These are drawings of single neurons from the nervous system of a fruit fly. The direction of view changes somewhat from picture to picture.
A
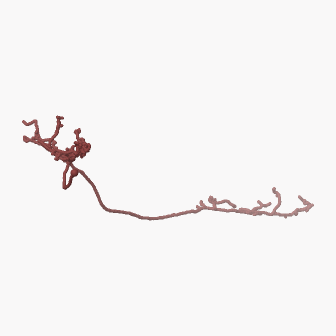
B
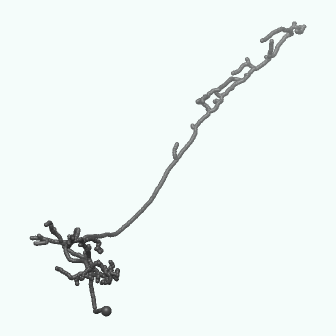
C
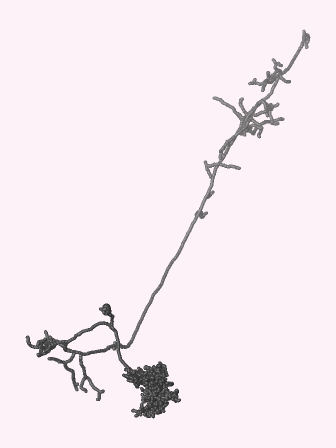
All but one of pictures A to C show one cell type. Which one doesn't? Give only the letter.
C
